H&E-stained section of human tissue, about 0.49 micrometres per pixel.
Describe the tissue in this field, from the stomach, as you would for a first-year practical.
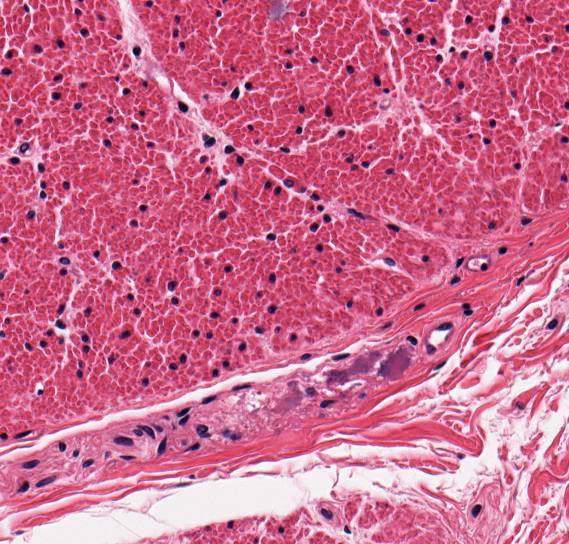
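Upper two-thirds: densely packed small pink profiles, rounded to polygonal, apparently cut across their length. Thin pale clefts divide it into irregular bundles of different sizes. A band of wavy pink fibres runs diagonally from lower left towards middle right, separating it from the tissue below. Lower right corner: loose connective tissue, pink fibres separated by white spaces.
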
